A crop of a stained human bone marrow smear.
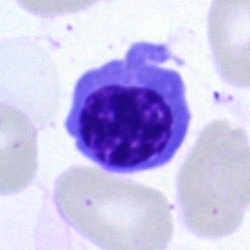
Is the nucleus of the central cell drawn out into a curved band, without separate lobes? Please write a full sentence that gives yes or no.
No, what the nucleus forms is one compact round or oval mass.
